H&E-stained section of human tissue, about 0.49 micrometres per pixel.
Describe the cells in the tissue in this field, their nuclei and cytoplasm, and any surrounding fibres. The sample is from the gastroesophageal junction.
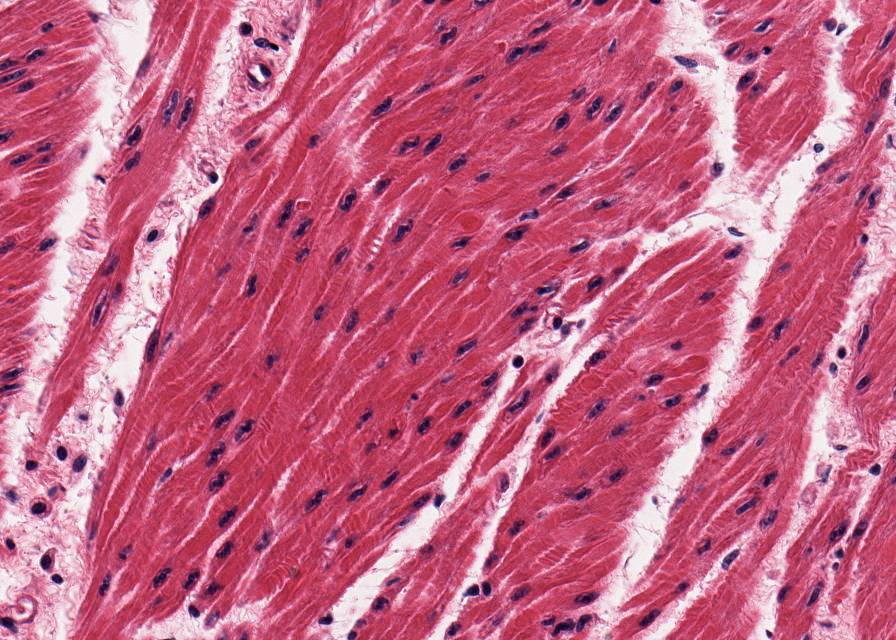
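You'll notice the muscle nuclei are oval and sit centrally in the fibres, stretched along the fibre axis. The cytoplasm's a deep pink-red with fine longitudinal fibrils. Between the bundles there are strips of pale, loose, wispy connective tissue with scattered small dark nuclei, and no fat cells in there at all.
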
